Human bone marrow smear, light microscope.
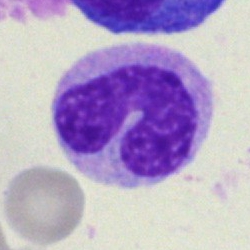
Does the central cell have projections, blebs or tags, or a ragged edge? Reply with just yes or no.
No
